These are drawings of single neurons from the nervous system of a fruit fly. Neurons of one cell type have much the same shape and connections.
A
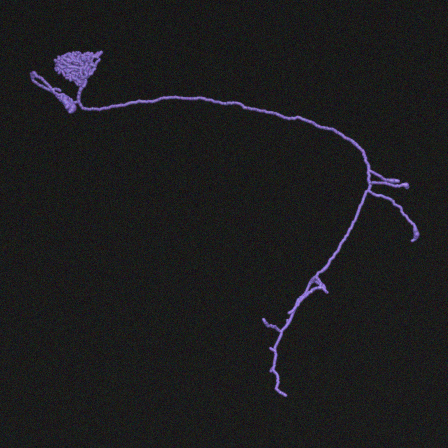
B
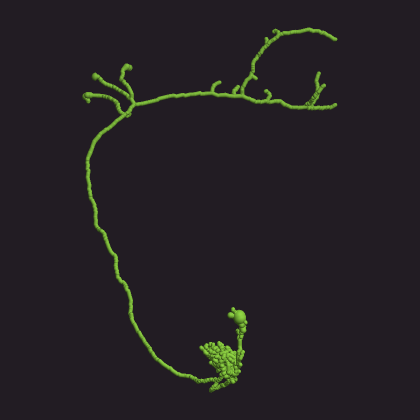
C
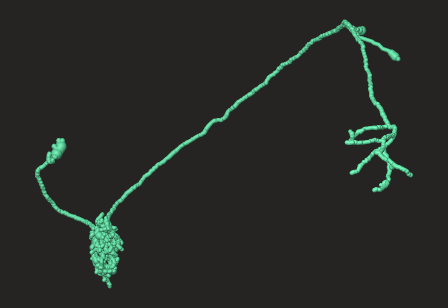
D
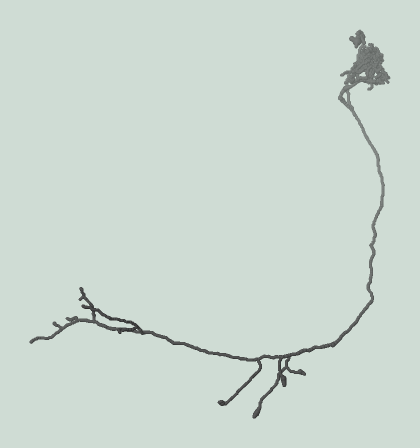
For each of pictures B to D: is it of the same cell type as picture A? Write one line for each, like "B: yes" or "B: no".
B: yes
C: no
D: yes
